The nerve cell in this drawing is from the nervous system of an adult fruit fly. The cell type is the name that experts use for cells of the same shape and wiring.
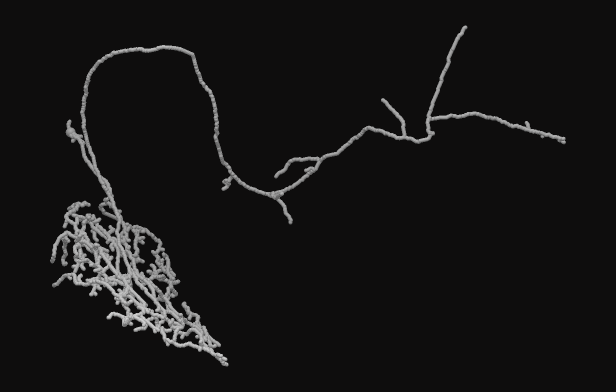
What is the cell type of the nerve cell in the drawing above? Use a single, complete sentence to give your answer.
This nerve cell is a cell of type LoVP32.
